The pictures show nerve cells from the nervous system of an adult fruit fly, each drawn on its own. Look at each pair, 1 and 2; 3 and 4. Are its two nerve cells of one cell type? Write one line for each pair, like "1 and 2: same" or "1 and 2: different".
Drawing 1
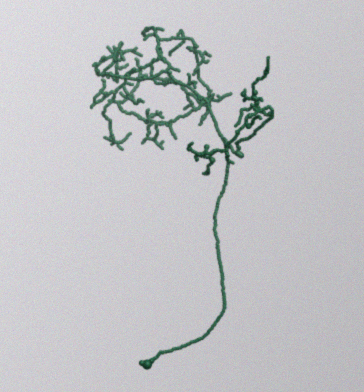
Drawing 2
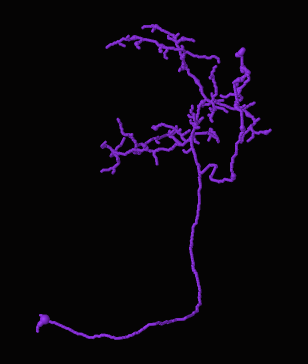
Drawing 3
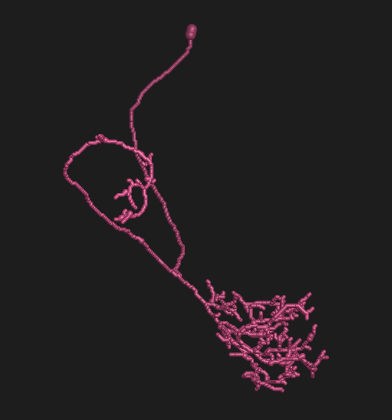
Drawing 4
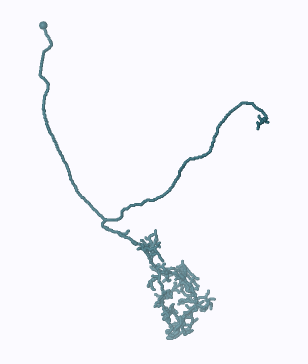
1 and 2: different
3 and 4: same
